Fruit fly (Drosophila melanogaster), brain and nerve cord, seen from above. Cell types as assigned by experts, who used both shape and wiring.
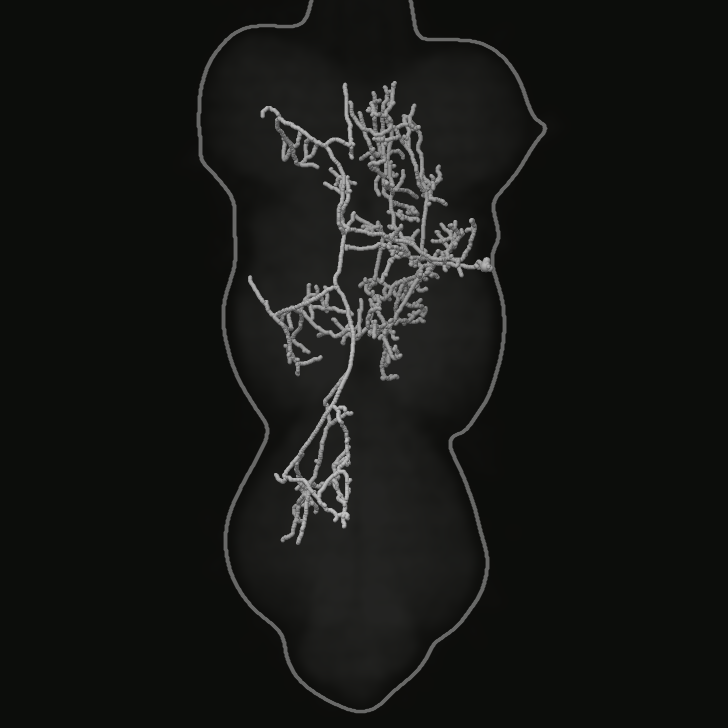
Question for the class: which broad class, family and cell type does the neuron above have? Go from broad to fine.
nerve-cord intrinsic neuron; hemilineage 18B; IN18B012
